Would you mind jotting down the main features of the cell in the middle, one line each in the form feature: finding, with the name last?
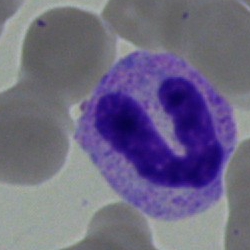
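Nuclear shape: a single curved band bent into a U
Orientation: open end of the U facing upward
Cytoplasm colour: pale lilac
Granulation: many fine pinkish-violet granules in the cytoplasm
Answer: band neutrophil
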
